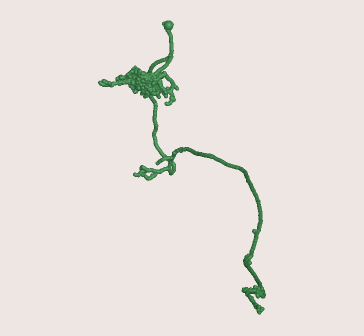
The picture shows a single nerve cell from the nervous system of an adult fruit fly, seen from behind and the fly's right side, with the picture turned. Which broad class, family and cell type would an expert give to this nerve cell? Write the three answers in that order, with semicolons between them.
descending neuron; DNg; DNg41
